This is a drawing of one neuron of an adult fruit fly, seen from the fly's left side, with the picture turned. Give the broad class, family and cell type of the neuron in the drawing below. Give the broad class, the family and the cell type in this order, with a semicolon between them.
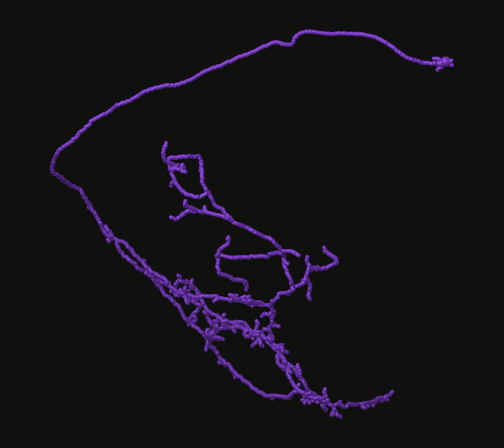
central-brain intrinsic neuron; hemilineage WEDd2; CB3691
